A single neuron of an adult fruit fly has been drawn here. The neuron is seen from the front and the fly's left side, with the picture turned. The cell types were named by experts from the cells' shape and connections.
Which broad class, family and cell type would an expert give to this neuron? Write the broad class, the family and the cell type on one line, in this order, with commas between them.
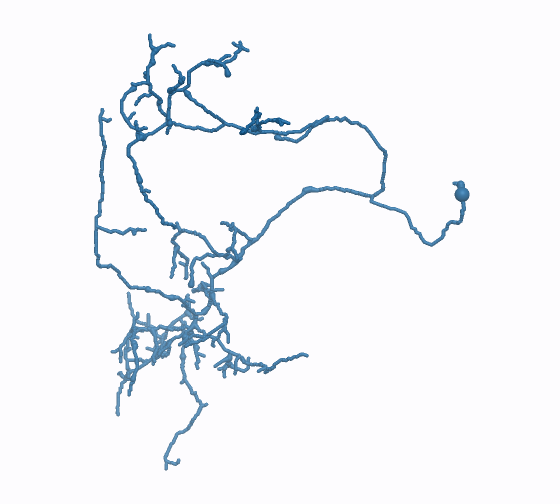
central-brain intrinsic neuron, hemilineage LHd2, SLP314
